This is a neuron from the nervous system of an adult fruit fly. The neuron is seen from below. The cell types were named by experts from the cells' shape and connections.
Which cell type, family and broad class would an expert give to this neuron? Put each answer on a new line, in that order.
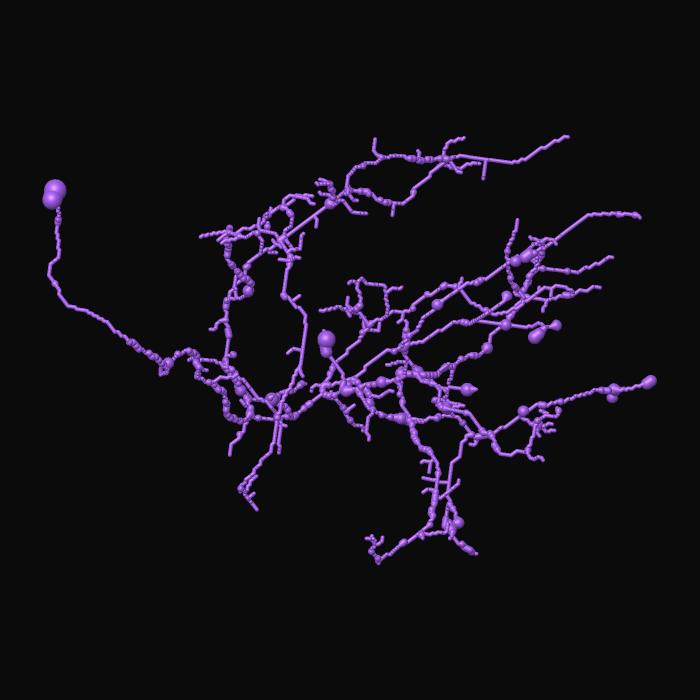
IN03B078
hemilineage 03B
nerve-cord intrinsic neuron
